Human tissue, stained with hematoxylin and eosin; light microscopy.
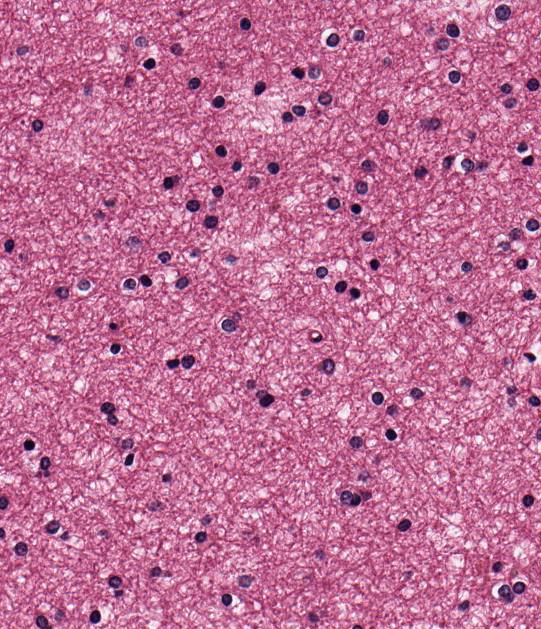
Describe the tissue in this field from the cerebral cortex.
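Whole field: even pink fibrillary meshwork with scattered nuclei; no glands, tubules or other organised units. Nuclei small, round, darkly stained with haematoxylin. Many sit in a clear halo, not visible pink cytoplasm. Spread fairly evenly, singly or in small pairs; no dense clusters.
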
